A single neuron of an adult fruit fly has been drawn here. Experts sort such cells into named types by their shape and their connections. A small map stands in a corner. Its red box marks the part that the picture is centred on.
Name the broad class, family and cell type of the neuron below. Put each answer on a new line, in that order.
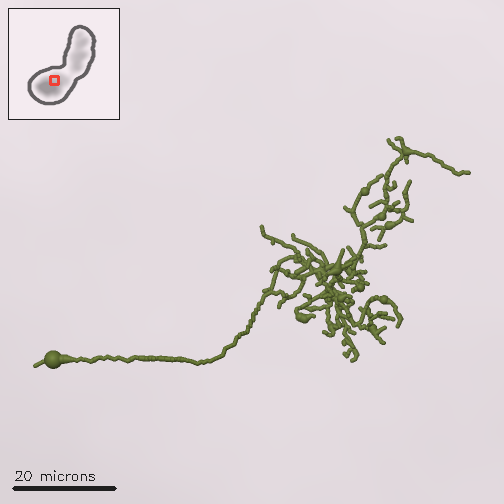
optic-lobe intrinsic neuron
Mi
Mi16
